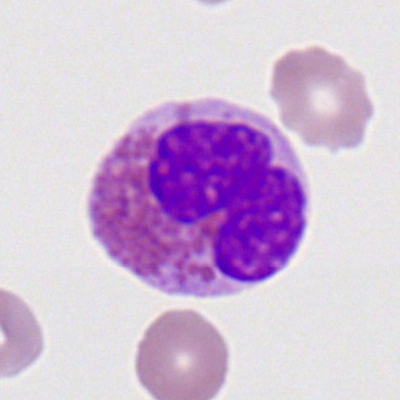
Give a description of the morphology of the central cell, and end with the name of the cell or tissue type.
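The outline of the cell is round and smooth. Its nucleus sits toward the upper right, and no nucleoli can be seen within it. Coarse orange-red granules fill most of the cytoplasm. This cell is an eosinophil.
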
